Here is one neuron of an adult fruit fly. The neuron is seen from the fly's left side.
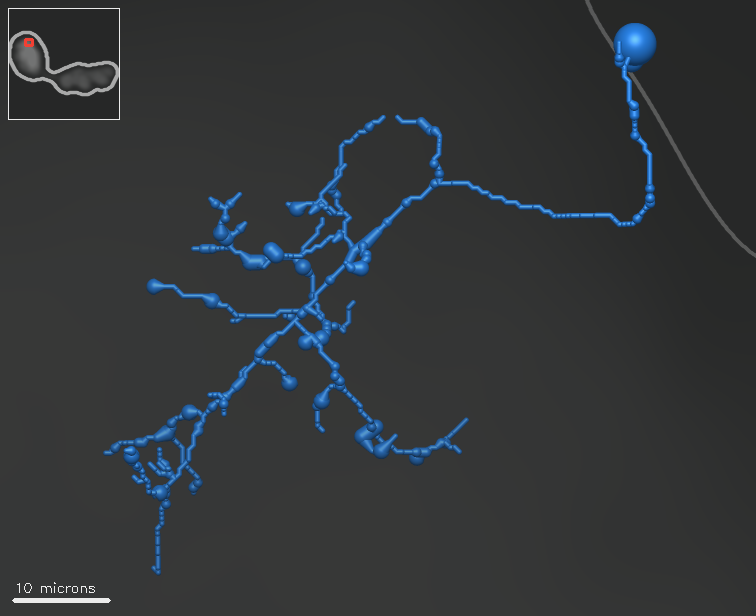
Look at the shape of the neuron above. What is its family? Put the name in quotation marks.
"hemilineage SLPpm1"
